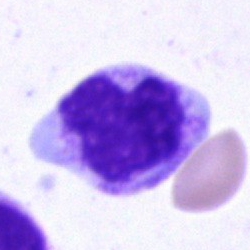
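Monocyte, the central cell of a stained bone marrow smear. Most of the cell is taken up by the nucleus, which has a notch in its upper edge. Pale blue-grey cytoplasm surrounds it, and fine purplish granules lie scattered in the cytoplasm close to that notch.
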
